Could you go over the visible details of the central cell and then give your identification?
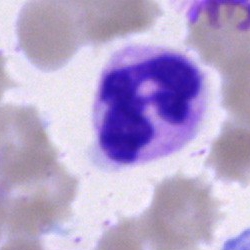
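Nice round, smooth outline on this one, and the chromatin is dark purple and densely clumped. There are no nucleoli to be seen in the nucleus, and the cytoplasm has no visible vacuoles either. So it's a segmented neutrophil.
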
